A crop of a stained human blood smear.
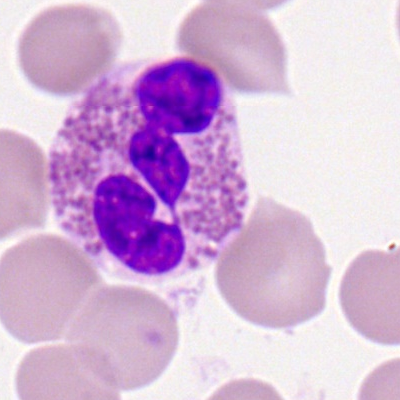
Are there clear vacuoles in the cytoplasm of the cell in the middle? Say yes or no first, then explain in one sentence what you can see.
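No. No vacuoles are seen in the cytoplasm.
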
